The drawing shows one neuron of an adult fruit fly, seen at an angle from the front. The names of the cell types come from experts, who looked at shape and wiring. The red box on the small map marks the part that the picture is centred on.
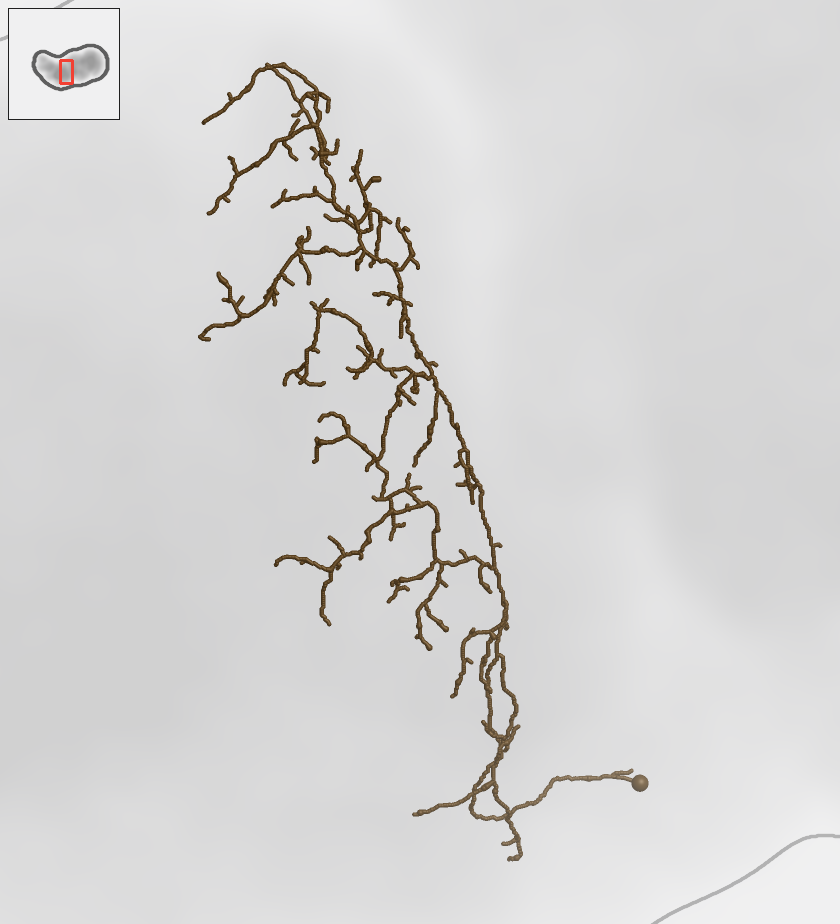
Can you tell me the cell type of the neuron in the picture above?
Cm11c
